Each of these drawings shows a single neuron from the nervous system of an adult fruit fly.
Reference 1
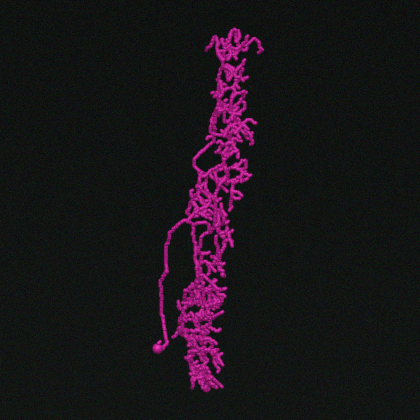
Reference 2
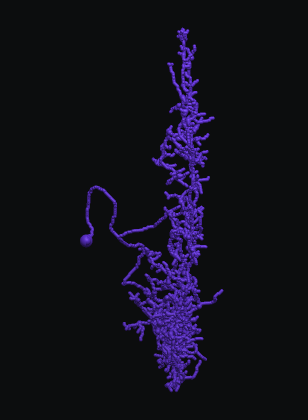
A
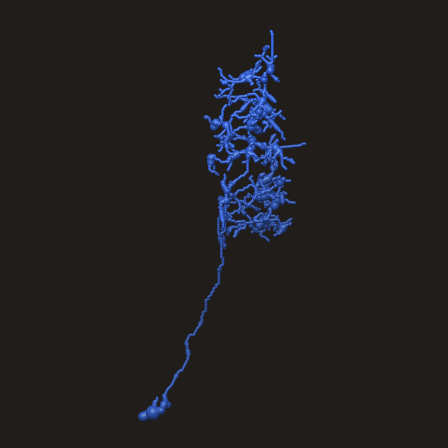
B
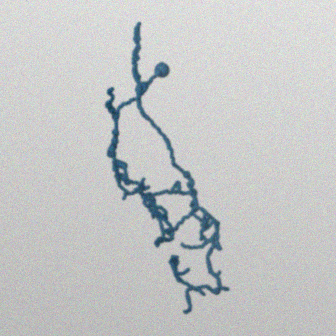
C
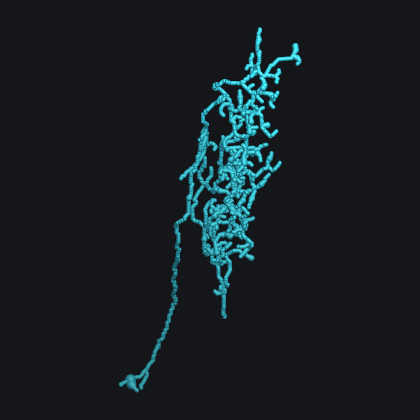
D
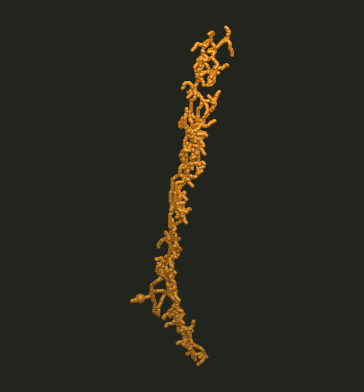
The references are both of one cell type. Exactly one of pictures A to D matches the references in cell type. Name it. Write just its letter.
D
